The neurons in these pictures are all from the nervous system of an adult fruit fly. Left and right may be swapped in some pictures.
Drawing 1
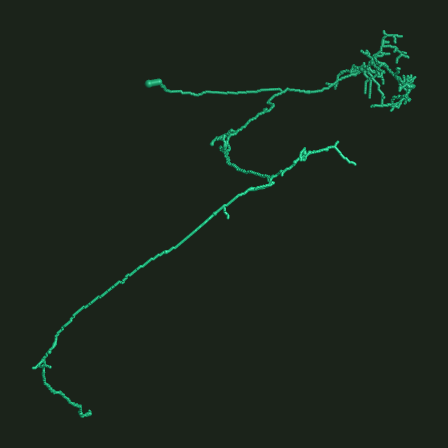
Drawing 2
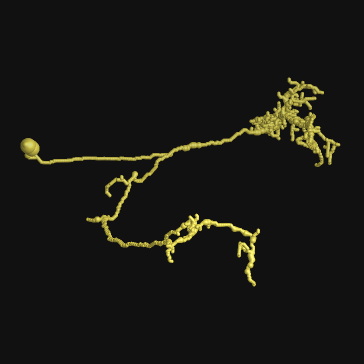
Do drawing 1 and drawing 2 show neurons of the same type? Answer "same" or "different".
different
